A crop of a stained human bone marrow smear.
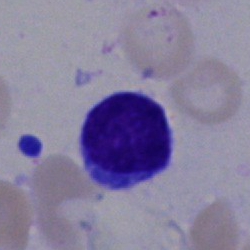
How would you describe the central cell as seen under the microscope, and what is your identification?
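Roughly round in outline, this cell has a nucleus whose dense chromatin stains deep purple throughout. Its scant cytoplasm is deep blue and forms a narrow crescent, mainly along the lower edge of the cell. The cell is a lymphocyte.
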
